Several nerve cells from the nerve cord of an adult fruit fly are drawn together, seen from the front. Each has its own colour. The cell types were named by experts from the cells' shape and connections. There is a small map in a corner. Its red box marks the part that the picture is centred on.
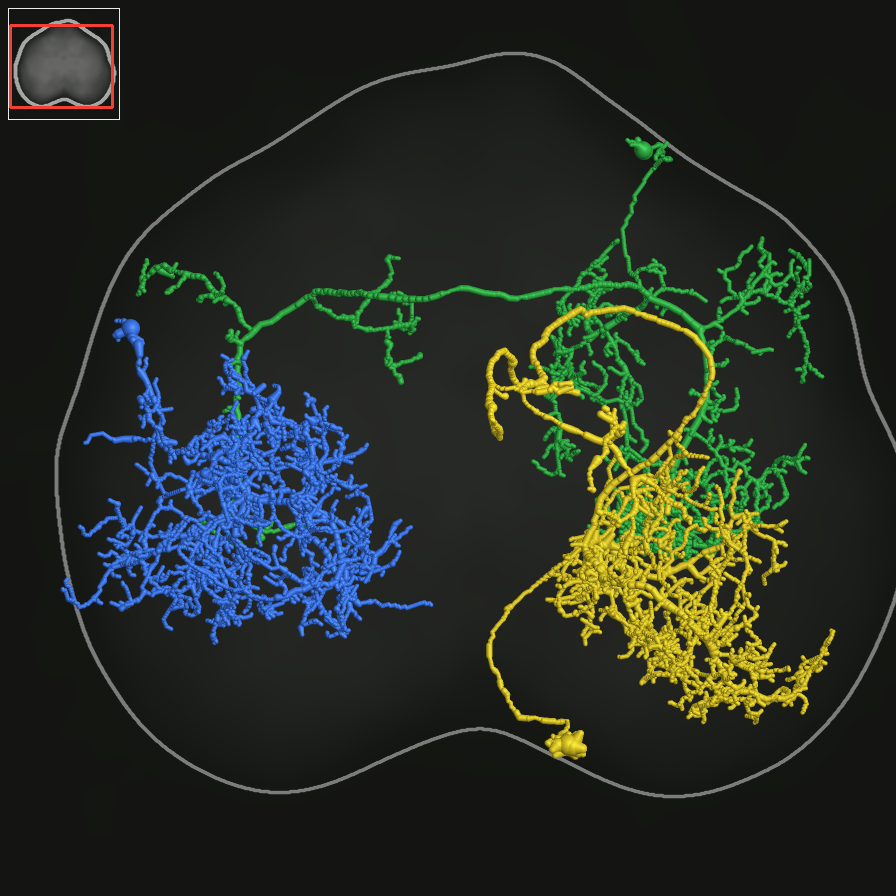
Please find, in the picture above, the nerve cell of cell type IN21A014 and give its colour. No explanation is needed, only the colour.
blue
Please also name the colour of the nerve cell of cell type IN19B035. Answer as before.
green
